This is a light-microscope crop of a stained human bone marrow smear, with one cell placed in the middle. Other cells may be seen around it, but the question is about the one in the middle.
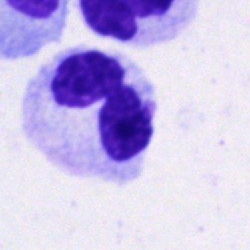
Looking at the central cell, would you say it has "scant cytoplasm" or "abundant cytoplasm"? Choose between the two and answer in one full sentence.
Its nucleus is set within plentiful cytoplasm.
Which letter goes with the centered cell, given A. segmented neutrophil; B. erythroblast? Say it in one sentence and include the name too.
The middle cell of the crop is a segmented neutrophil; accordingly, option A is correct.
